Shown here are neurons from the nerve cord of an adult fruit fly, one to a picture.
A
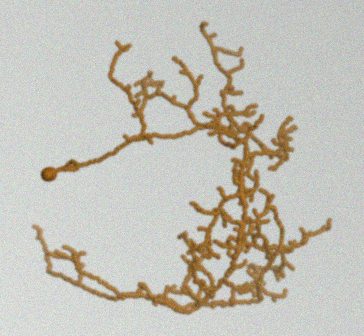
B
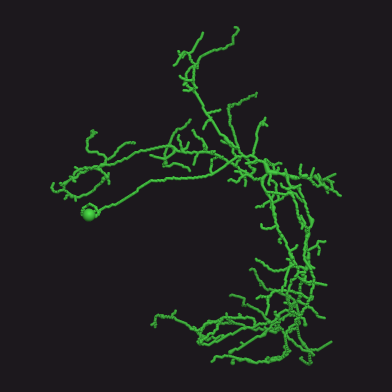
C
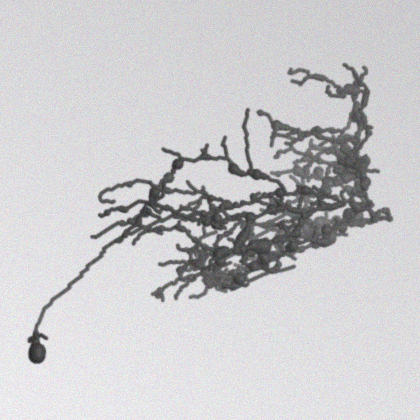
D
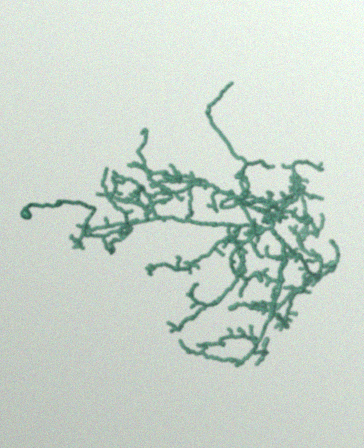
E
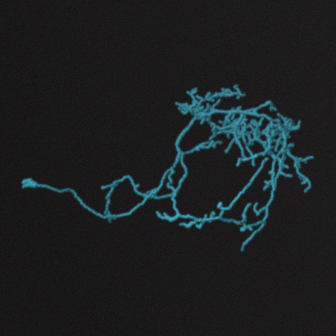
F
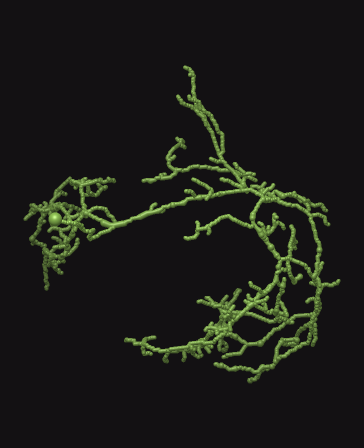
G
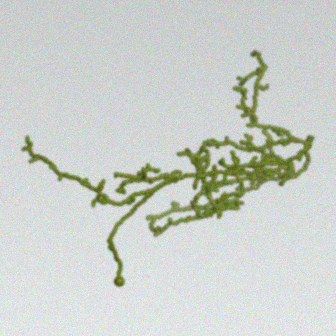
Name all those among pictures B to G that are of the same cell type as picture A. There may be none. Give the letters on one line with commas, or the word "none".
B, D, F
